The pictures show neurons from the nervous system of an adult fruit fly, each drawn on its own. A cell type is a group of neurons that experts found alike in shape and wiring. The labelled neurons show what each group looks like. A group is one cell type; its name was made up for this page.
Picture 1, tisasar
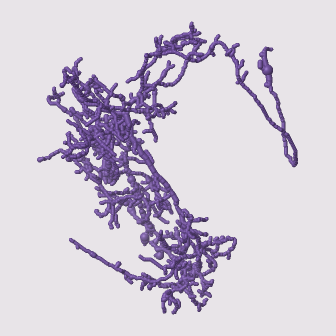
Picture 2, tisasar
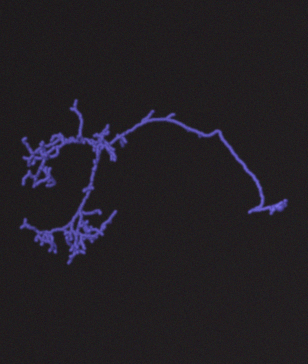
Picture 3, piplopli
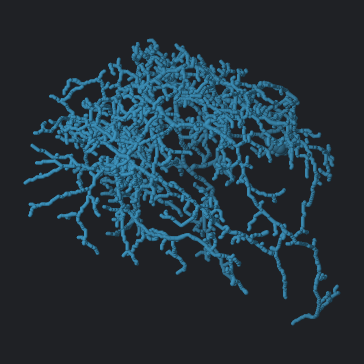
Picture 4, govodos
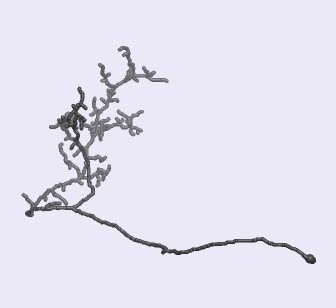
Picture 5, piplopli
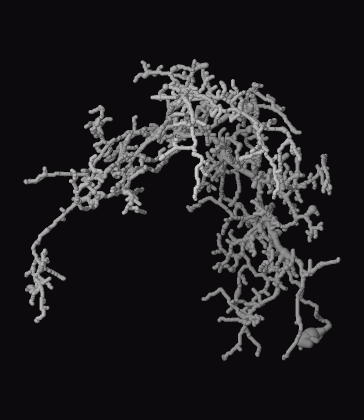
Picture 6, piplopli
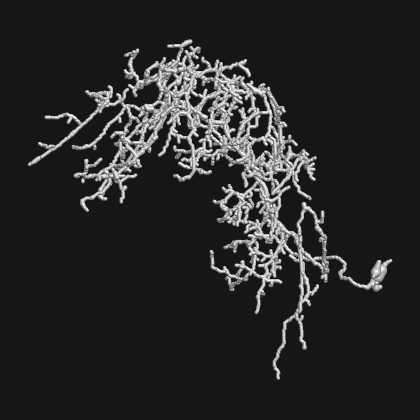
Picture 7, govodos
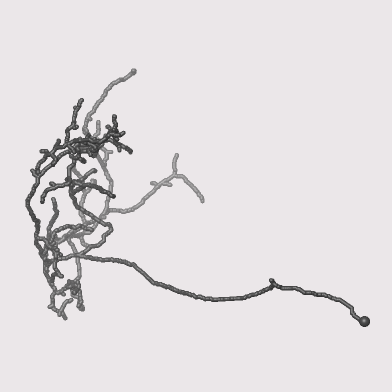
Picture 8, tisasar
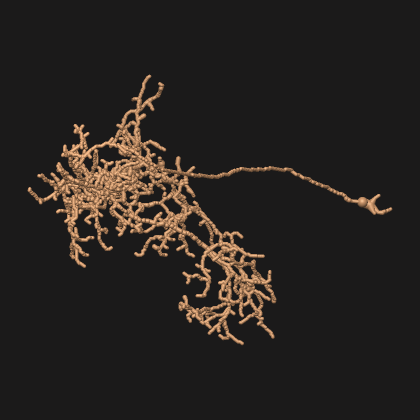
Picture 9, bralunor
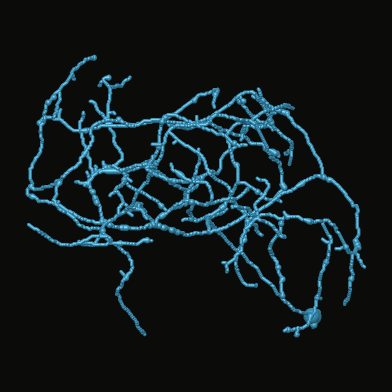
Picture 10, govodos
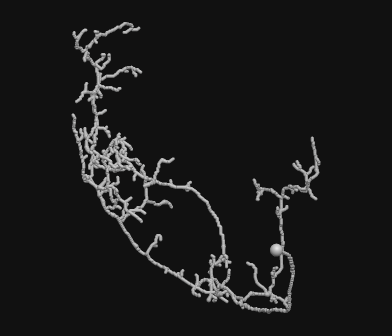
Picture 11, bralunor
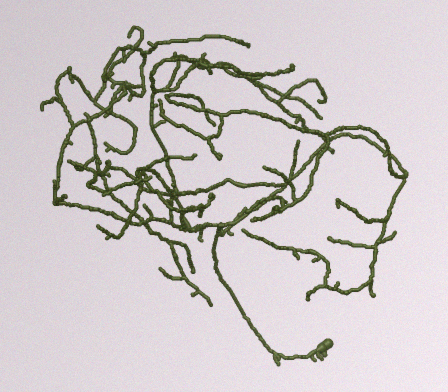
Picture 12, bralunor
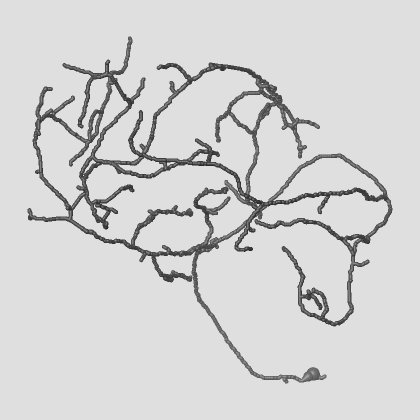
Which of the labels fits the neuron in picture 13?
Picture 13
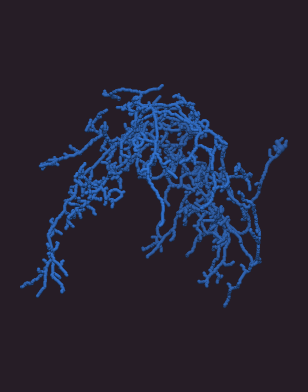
piplopli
